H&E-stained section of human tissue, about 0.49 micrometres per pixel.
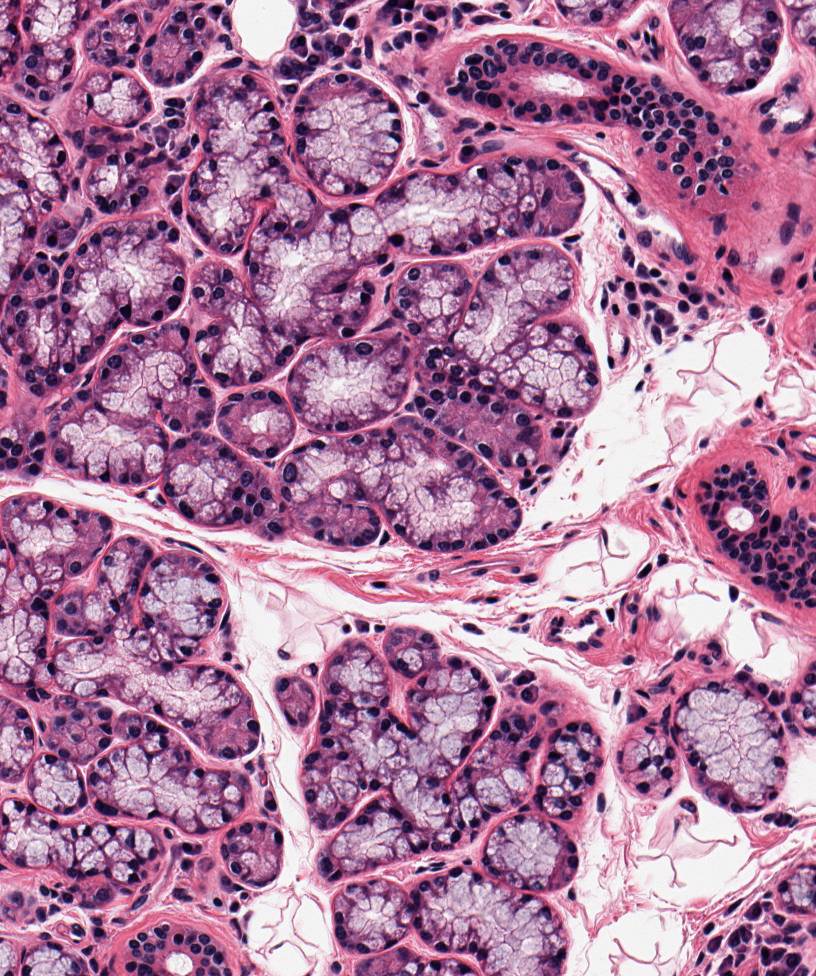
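Minor salivary gland, haematoxylin and eosin stain. Thin connective tissue septa divide the tissue into lobules of closely packed rounded acini; one septum runs diagonally across the middle. Acinar cells have pale, foamy, finely vacuolated grey-purple cytoplasm, with dark, flattened nuclei pressed against the cell base. At right centre and lower centre, the stroma between lobules is loose and pale, with few cells and open clefts.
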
